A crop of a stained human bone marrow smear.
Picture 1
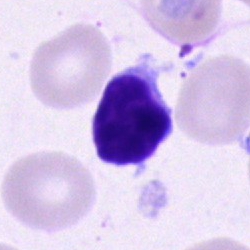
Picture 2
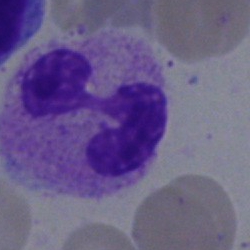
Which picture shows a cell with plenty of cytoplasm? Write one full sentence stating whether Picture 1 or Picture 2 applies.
What picture 2 shows is a cell with abundant cytoplasm.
